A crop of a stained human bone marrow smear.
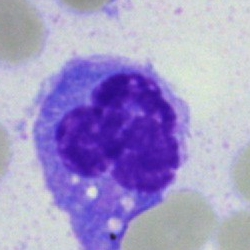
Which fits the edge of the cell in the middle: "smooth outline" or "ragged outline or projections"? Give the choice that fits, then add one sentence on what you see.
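Ragged outline or projections. The cell outline is irregular, with a tapering extension at the bottom.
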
